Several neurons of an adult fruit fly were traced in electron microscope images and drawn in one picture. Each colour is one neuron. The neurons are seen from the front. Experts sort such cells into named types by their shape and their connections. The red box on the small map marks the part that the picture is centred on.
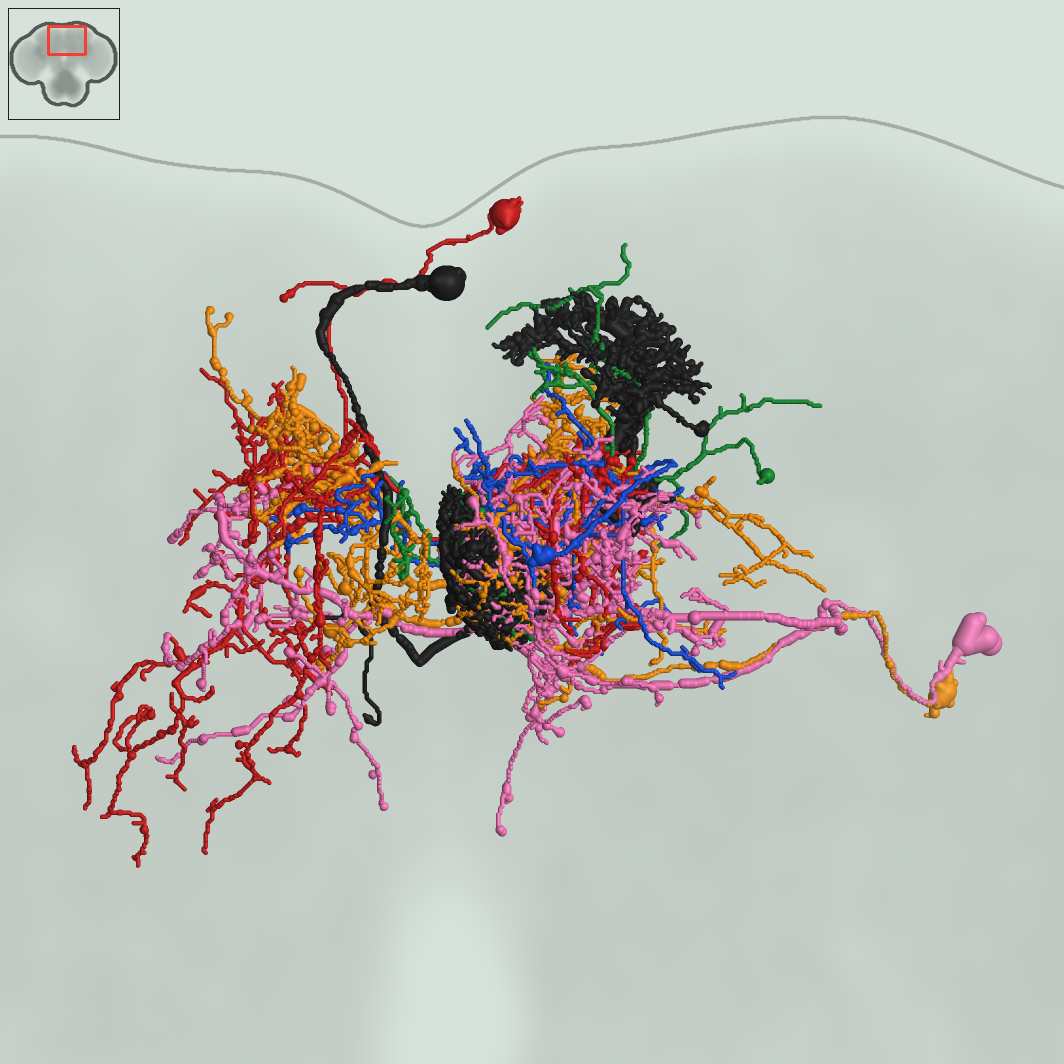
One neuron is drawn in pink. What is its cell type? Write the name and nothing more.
MBON21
